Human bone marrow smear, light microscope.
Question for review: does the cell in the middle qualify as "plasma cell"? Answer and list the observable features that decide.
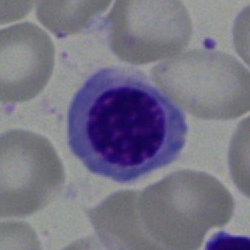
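The cell is roughly round with a slightly irregular edge, and its chromatin is dark purple and coarsely clumped, without distinct nucleoli. A moderate rim of light to medium blue cytoplasm without visible granules surrounds the nucleus on all sides.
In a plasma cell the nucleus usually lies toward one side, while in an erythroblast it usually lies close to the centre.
The rim on all sides here therefore favours erythroblast.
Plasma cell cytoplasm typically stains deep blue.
This lighter blue speaks against plasma cell. The cell is an erythroblast, not a plasma cell.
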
